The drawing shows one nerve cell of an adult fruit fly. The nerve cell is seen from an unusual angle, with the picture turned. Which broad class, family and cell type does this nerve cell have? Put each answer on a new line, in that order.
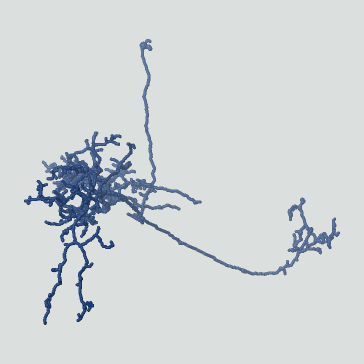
central-brain intrinsic neuron
hemilineage VLPp2
CL323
